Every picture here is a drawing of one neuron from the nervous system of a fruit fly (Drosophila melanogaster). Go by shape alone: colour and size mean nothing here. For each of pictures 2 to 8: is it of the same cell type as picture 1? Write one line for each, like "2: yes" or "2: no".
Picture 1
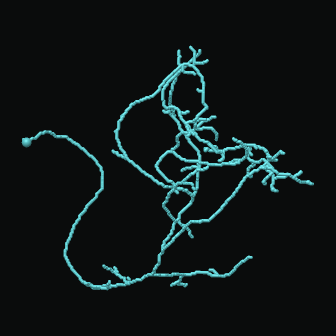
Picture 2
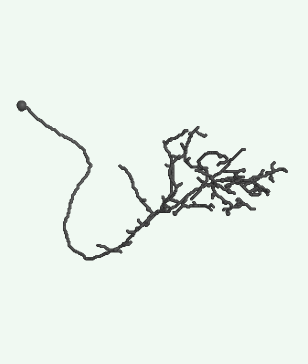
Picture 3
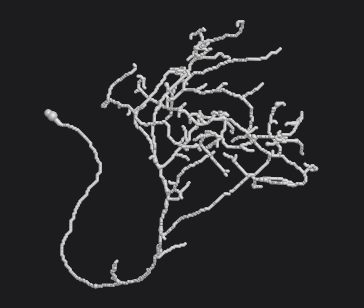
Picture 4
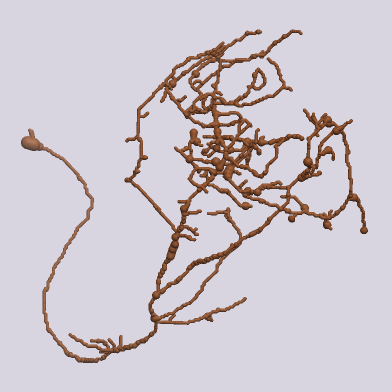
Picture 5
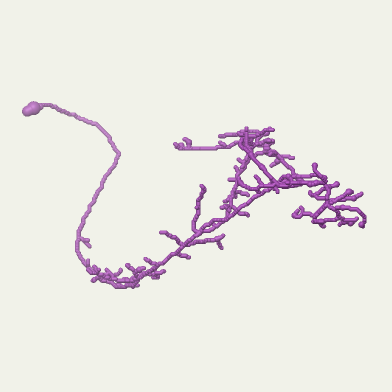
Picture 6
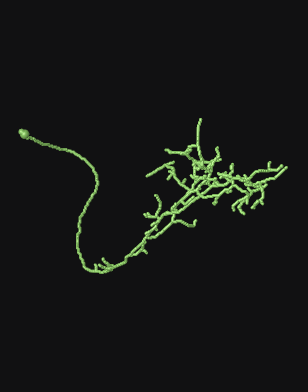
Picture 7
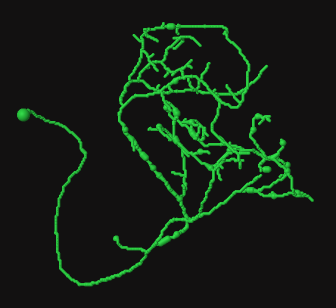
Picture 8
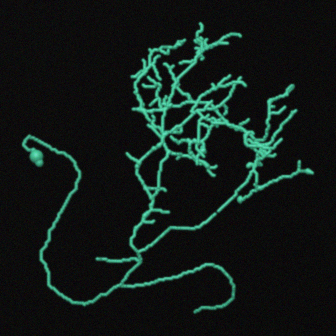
2: no
3: yes
4: yes
5: no
6: no
7: yes
8: yes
